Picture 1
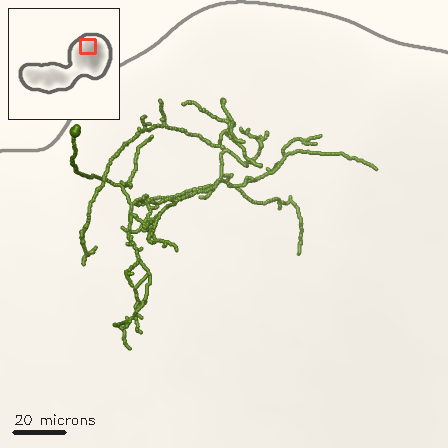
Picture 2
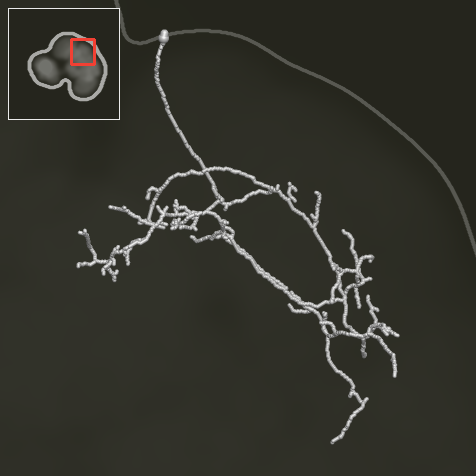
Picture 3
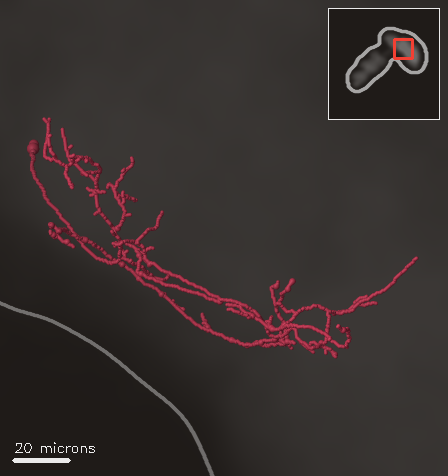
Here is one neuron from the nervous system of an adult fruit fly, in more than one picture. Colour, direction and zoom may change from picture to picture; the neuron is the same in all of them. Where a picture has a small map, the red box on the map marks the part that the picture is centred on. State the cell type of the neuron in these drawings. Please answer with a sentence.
The cell type is SLP322.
